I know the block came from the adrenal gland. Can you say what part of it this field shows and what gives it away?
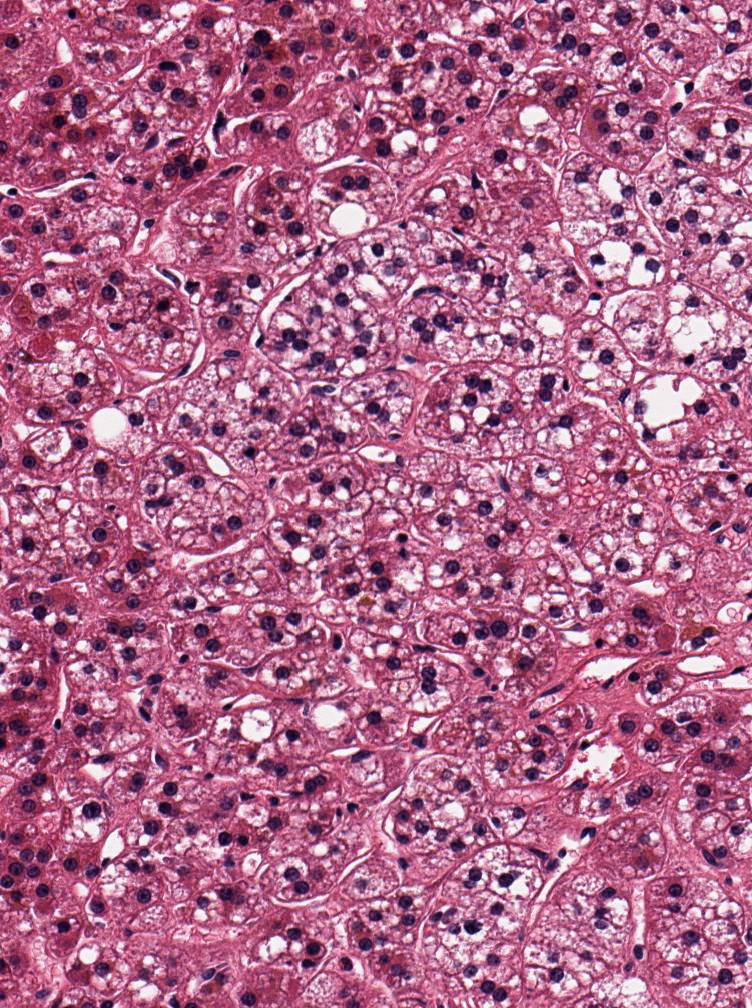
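I'd call this zona fasciculata. Most cells have pale cytoplasm filled with many small clear vacuoles, so they look foamy.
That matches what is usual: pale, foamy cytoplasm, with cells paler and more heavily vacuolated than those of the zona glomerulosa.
The nuclei are round, dark, fairly uniform in size and central.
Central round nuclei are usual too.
The polygonal cells are grouped into rounded nests outlined by thin pink septa. Toward the left edge, upper left and lower left especially, the cytoplasm is denser and darker pink, with fewer vacuoles.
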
